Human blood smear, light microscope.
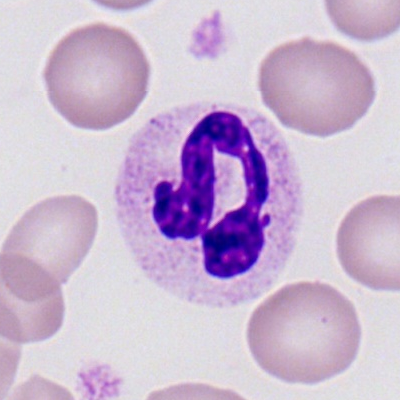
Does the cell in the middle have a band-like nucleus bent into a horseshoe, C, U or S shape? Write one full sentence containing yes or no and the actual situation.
Yes, within this cell the nucleus runs as one curved band without separate lobes.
